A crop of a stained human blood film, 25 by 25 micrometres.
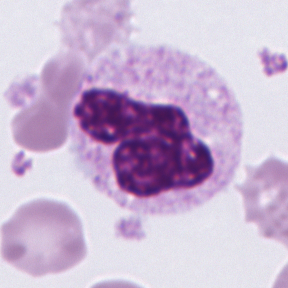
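Segmented neutrophil at the centre of a stained blood smear. Its outline is round and smooth, and its nucleus shows no nucleoli. Fine purple granules are spread evenly through the cytoplasm. One small clear vacuole sits in the upper right of the cytoplasm.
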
